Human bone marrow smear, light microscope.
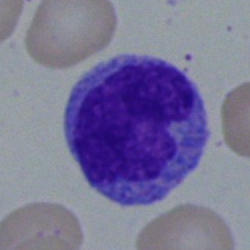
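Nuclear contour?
Notch-like indentation, right side.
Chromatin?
Dark purple, mottled.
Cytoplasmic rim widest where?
Along the lower right.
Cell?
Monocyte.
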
